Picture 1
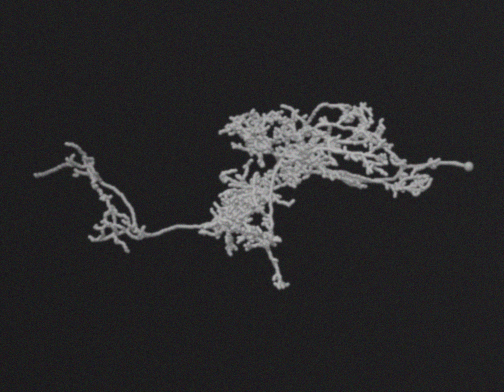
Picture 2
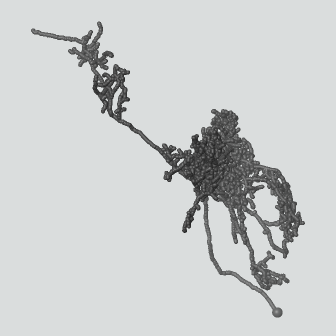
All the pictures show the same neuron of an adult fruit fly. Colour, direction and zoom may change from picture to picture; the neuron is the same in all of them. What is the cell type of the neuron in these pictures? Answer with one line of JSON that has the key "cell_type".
{"cell_type": "LHPV5e1"}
